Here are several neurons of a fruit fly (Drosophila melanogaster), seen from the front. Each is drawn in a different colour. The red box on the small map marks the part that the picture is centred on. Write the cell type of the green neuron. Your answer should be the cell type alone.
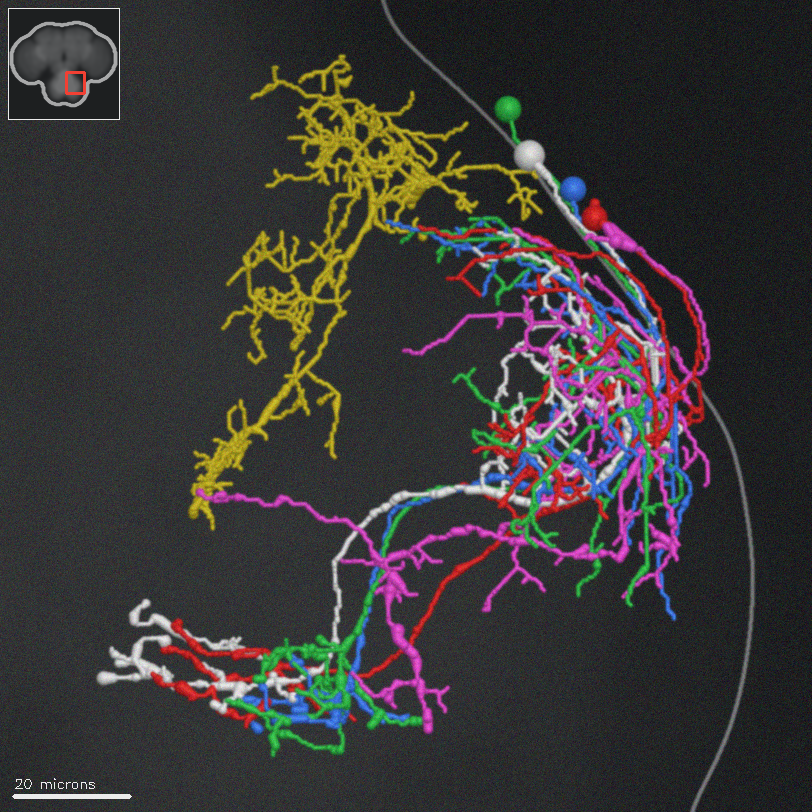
IN19A088_b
